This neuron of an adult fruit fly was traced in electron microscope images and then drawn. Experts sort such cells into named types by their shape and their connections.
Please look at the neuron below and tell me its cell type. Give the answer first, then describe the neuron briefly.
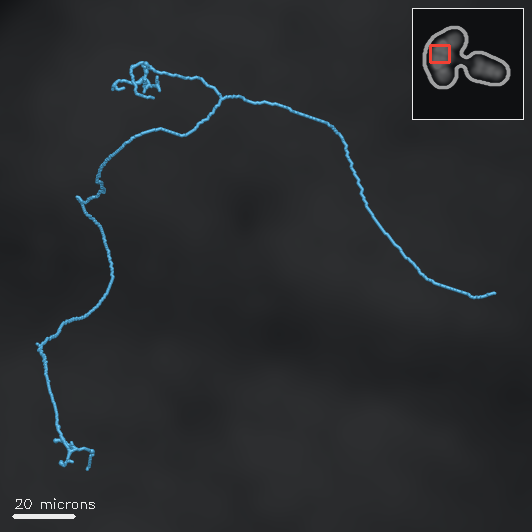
The cell type is ORN_VA7l. Its broad class is sensory neuron entering the brain. It lies in the brain. No cell body is drawn. By the scale bar it is about 160 microns wide in this view.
